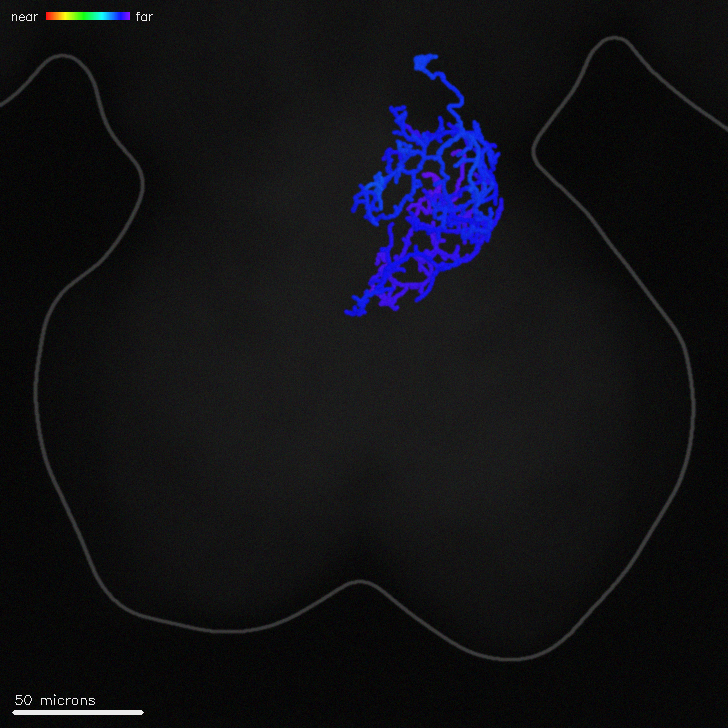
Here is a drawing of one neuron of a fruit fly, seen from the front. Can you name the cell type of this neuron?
INXXX394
